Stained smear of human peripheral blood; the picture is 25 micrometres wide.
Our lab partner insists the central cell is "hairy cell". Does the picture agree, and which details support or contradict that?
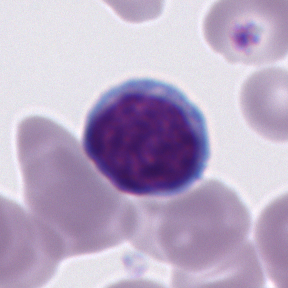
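The cell is round with a smooth outline and about 11 micrometres across. Red cells touch its lower edge. Its round nucleus, about 10 by 9 micrometres, has no indentation, and the chromatin is dense, dark purple and clumped. The cytoplasm is only a thin rim around the nucleus, with no granules in it.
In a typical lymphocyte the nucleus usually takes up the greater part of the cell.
Here, with a nucleus of about 10 by 9 micrometres in a cell about 11 micrometres across, that holds.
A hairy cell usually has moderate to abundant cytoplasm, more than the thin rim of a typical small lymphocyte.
So the thin rim speaks for typical lymphocyte and against hairy cell.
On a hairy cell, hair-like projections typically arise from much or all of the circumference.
The smooth outline counts against hairy cell too. This is a typical lymphocyte, not a hairy cell.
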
